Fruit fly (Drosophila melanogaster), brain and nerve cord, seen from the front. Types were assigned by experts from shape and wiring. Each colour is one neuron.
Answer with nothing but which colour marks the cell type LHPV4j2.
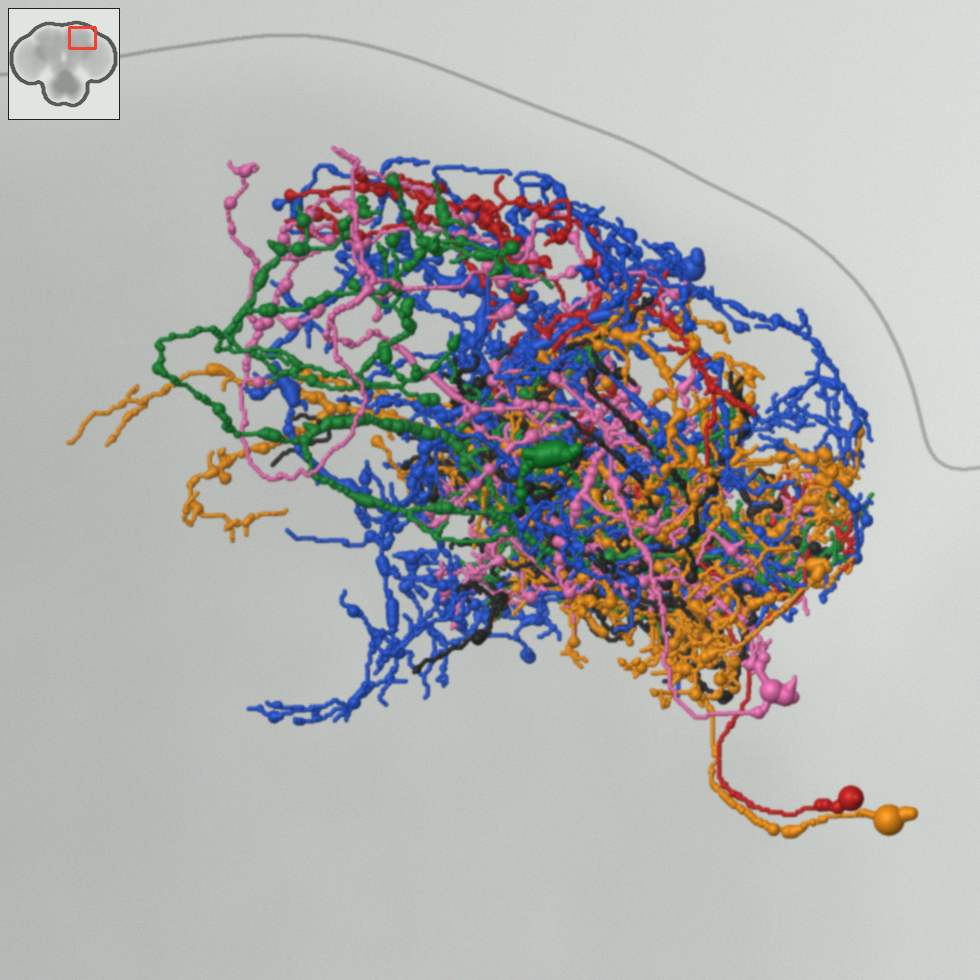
black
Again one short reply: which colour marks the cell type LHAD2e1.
green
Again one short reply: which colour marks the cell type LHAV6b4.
pink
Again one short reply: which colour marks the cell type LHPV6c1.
blue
